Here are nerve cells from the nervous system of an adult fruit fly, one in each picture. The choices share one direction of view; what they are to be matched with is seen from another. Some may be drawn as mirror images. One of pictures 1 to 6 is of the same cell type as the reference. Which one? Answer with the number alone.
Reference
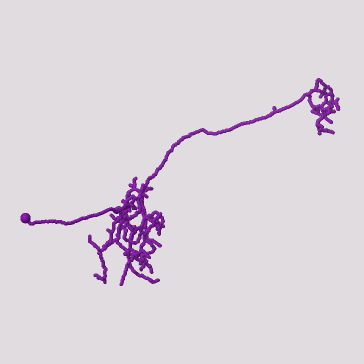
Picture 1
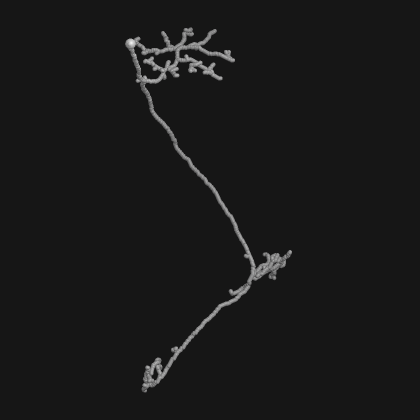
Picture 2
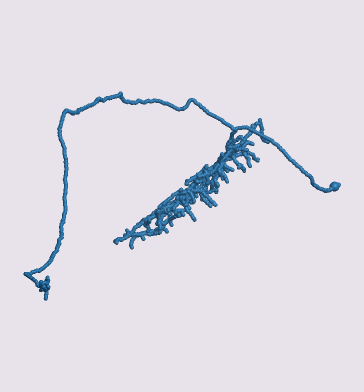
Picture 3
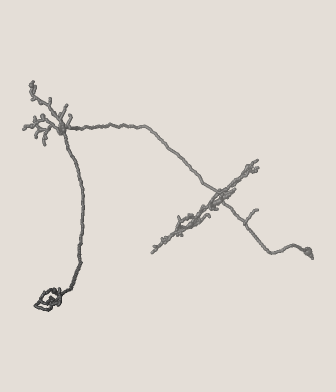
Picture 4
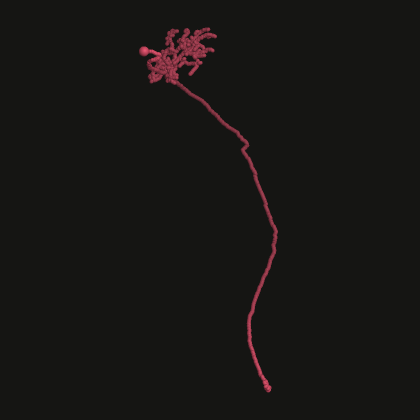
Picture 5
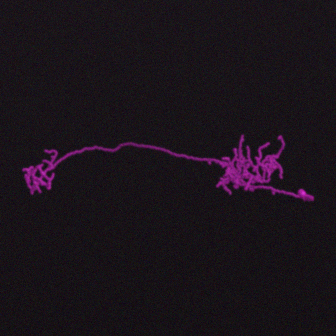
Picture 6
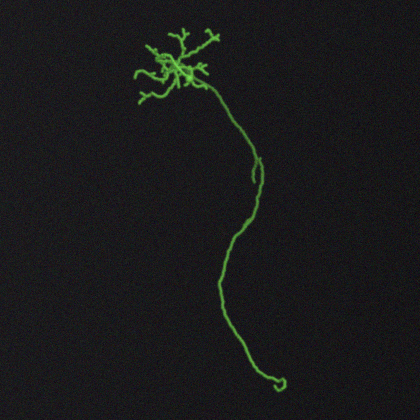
5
